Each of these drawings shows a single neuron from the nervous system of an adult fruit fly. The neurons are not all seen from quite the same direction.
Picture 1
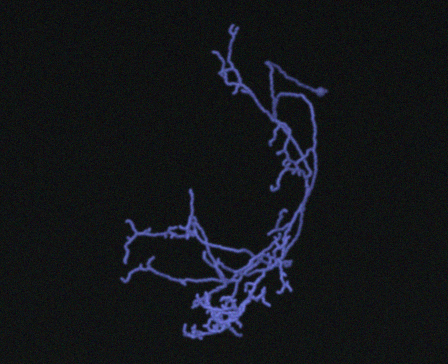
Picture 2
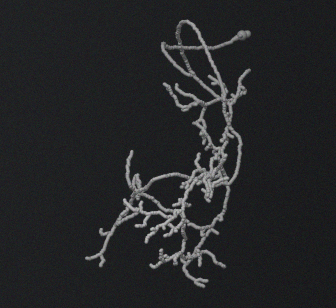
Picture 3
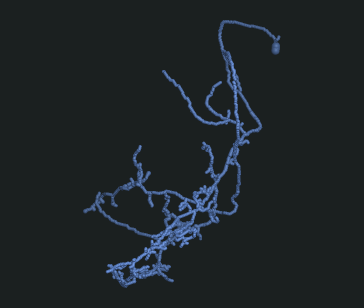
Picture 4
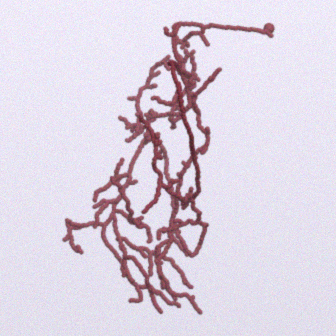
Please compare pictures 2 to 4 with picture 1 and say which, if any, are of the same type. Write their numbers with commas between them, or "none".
2, 3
